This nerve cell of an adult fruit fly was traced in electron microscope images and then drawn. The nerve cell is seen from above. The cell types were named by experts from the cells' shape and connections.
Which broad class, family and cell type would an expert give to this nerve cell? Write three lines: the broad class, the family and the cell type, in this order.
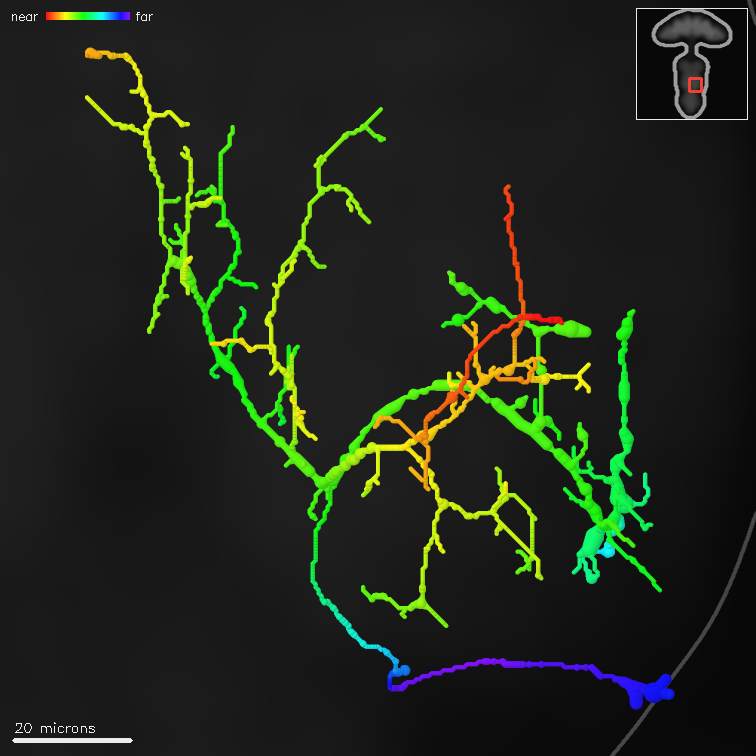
nerve-cord intrinsic neuron
hemilineage 21A
IN21A033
